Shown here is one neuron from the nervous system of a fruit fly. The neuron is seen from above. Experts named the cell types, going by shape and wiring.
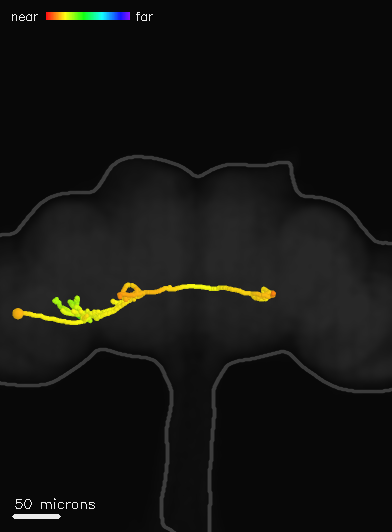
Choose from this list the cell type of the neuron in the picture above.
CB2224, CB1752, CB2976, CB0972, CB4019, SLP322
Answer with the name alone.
CB4019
